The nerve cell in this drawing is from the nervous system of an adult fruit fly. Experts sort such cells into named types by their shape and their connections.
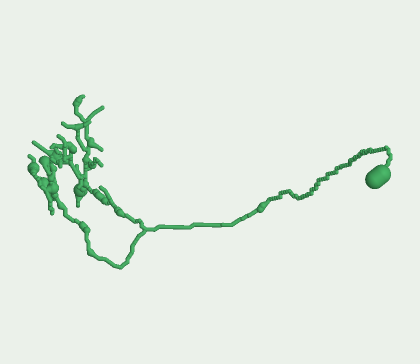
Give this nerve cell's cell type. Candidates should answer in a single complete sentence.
This nerve cell is included in the cell type Cm4.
